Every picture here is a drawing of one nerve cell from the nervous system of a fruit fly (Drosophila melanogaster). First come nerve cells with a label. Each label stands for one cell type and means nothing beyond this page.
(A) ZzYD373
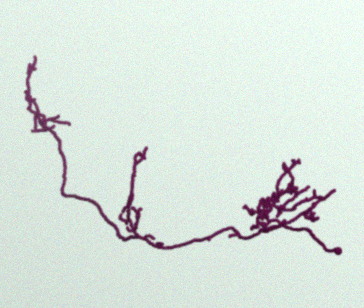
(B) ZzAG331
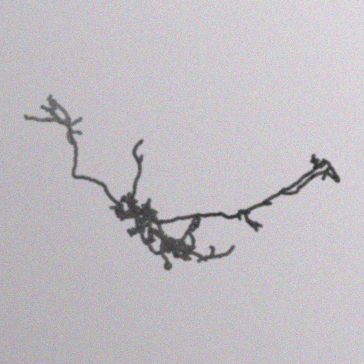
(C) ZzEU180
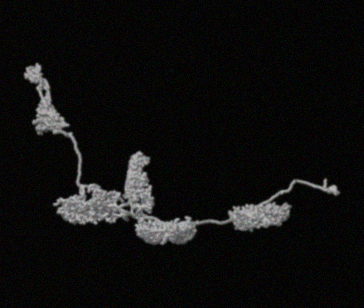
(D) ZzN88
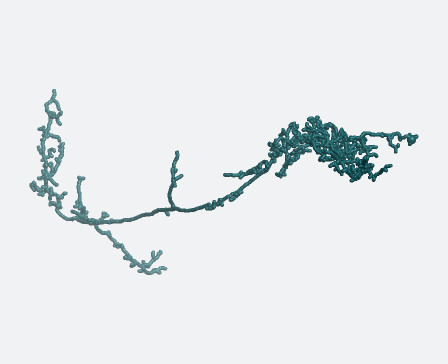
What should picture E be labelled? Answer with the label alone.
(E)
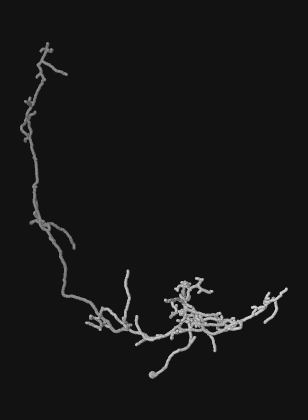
ZzYD373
